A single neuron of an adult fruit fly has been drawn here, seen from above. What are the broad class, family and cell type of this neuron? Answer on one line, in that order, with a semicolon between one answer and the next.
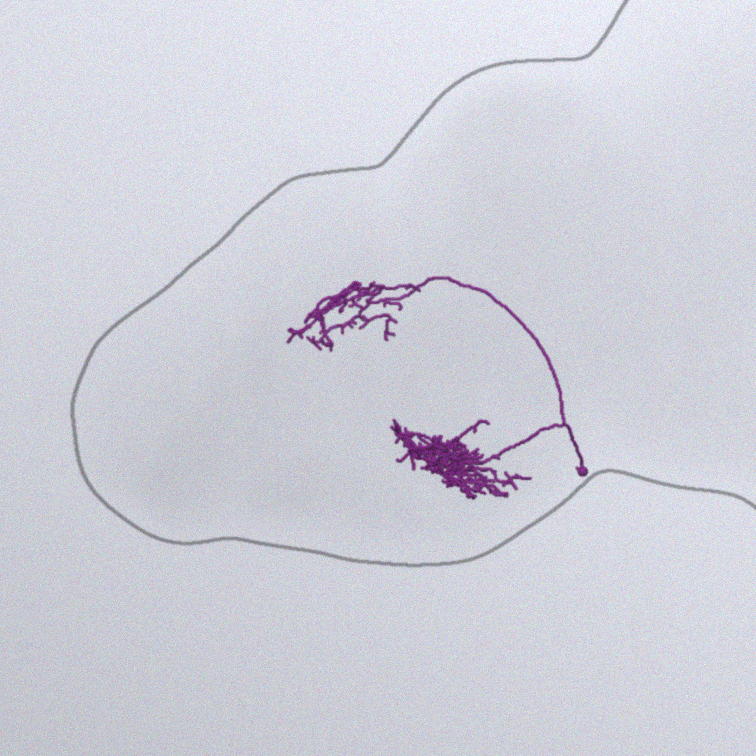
optic-lobe intrinsic neuron; MeLo; MeLo10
